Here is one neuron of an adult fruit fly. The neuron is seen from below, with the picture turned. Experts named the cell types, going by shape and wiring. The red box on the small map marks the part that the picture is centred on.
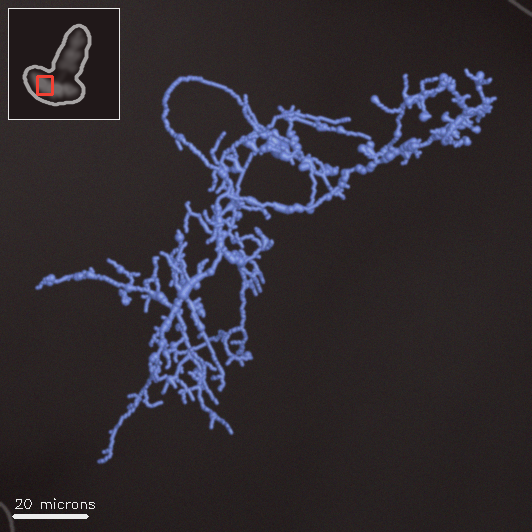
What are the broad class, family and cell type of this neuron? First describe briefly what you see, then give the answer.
It lies in the brain. From left to right in the picture it spans about 130 microns. Its broad class is central-brain intrinsic neuron. The family is hemilineage SMPp&v1_posterior. The cell type is SMP441.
